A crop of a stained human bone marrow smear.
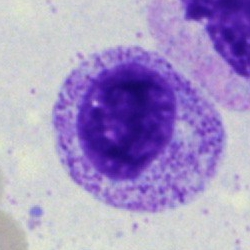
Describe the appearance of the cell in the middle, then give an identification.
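First, the nucleus lies off-centre toward the upper left; its chromatin stains deep purple, fairly dense throughout. Second, in the cytoplasm many coarse purple granules are scattered, and a paler, less granular area sits just right of the nucleus. This cell is a myelocyte.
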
